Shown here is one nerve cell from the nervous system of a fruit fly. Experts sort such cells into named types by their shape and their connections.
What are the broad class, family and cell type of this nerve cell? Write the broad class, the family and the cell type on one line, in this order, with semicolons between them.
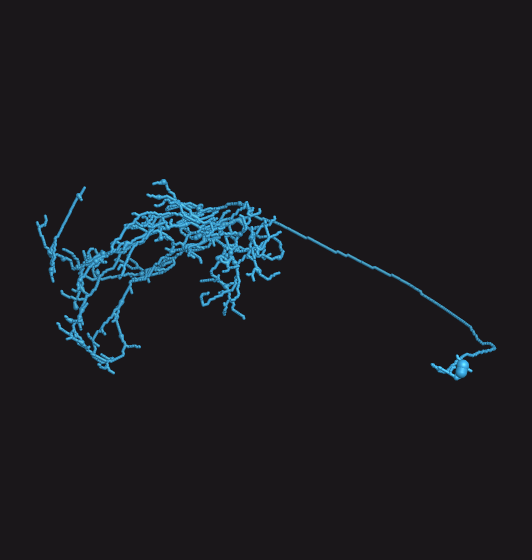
central-brain intrinsic neuron; hemilineage LB5; GNG409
